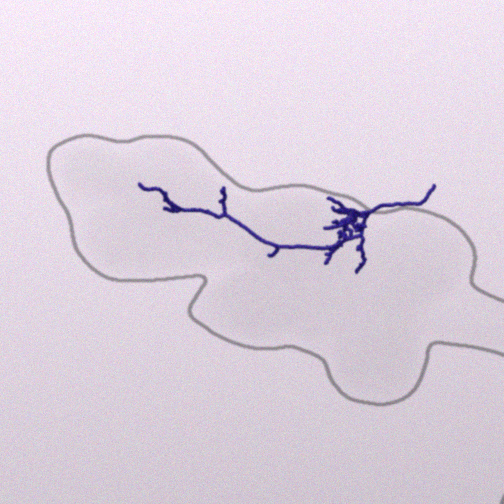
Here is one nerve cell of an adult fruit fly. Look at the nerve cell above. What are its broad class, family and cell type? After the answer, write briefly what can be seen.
It is a sensory neuron entering the nerve cord. Its family is called class mechanosensory proprioceptive. Its cell type is SNpp31. It lies in the nerve cord. The drawing shows no cell body.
